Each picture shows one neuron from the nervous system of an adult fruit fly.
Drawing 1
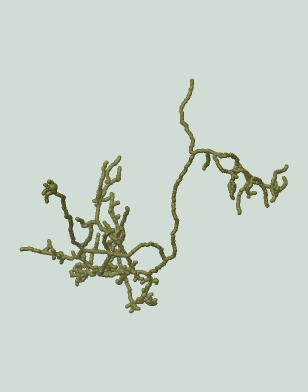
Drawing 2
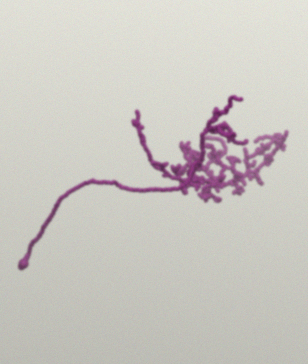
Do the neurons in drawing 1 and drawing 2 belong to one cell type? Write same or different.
same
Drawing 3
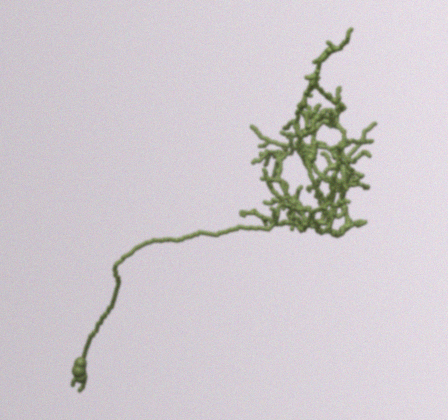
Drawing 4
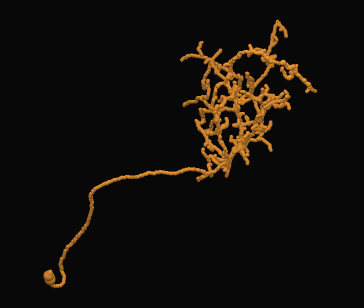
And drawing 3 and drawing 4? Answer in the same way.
same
